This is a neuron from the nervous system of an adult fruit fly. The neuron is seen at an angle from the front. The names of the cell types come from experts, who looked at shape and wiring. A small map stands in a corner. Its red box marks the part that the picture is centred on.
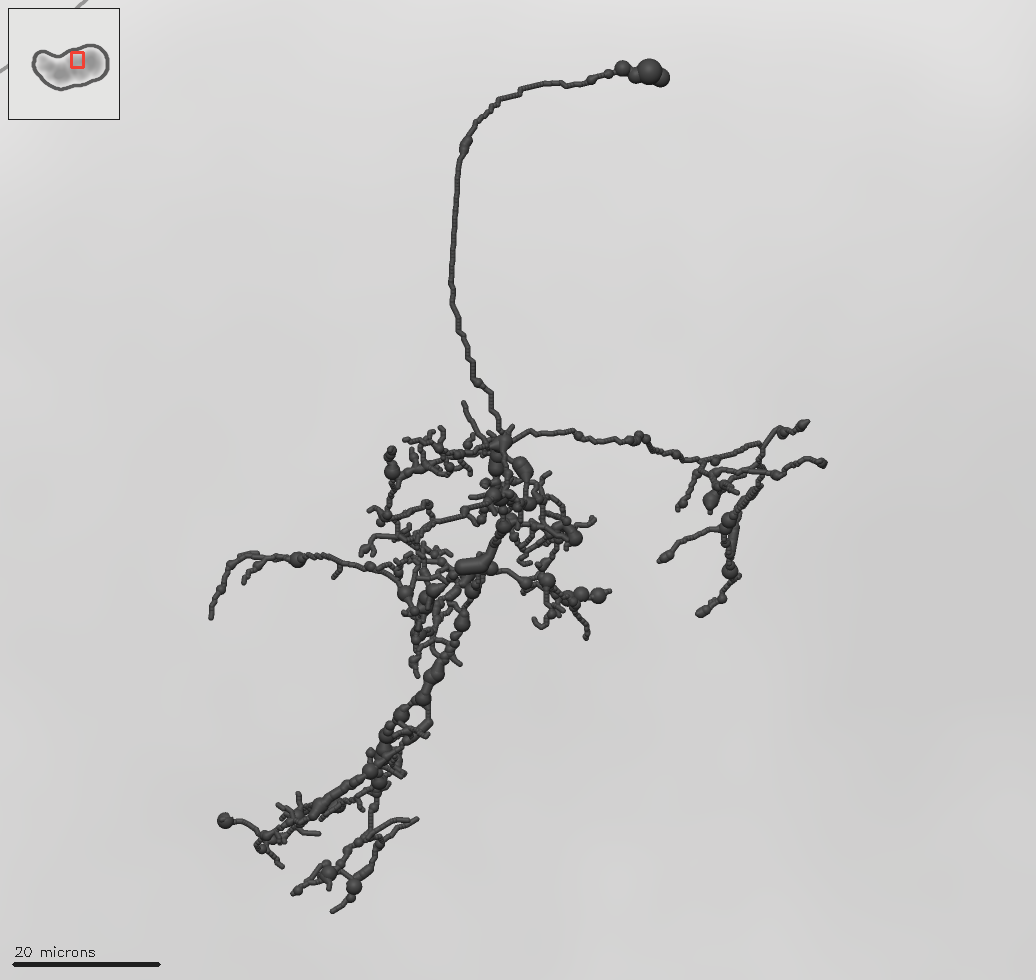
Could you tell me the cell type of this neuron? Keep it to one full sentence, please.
The neuron is a member of cell type CL189.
